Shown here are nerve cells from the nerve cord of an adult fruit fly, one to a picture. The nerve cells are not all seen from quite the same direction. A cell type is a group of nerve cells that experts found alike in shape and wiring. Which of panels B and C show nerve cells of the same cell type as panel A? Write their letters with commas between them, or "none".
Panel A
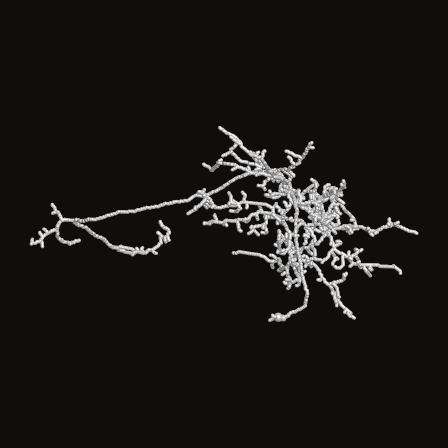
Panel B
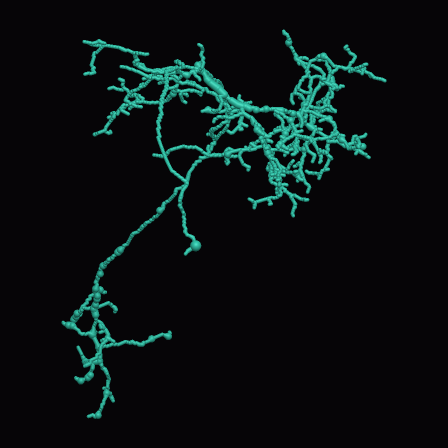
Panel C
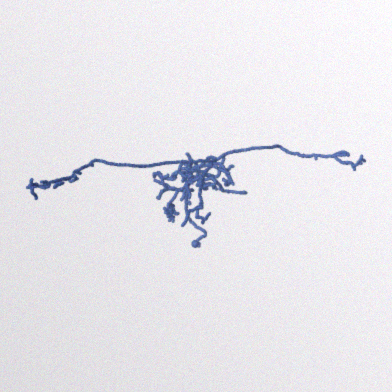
B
